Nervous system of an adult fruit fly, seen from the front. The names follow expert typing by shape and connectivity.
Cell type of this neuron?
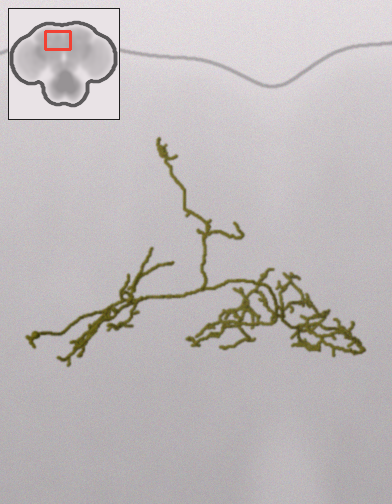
FB3E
